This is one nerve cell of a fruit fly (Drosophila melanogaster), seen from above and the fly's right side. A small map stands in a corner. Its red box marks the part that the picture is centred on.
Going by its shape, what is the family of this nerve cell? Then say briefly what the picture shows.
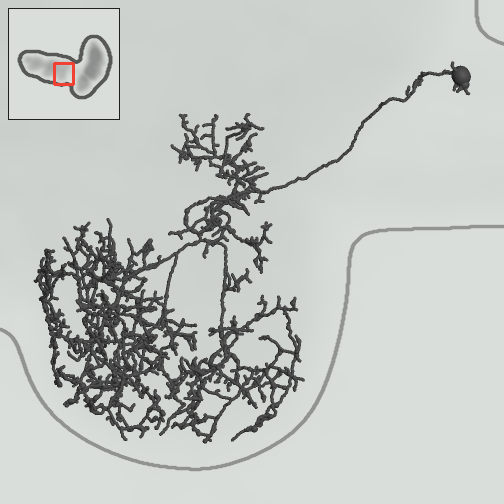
Its family is hemilineage 09B. This is a nerve-cord intrinsic neuron. The cell body can be seen at the upper right of the picture. The picture shows more than a hundred branch ends.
